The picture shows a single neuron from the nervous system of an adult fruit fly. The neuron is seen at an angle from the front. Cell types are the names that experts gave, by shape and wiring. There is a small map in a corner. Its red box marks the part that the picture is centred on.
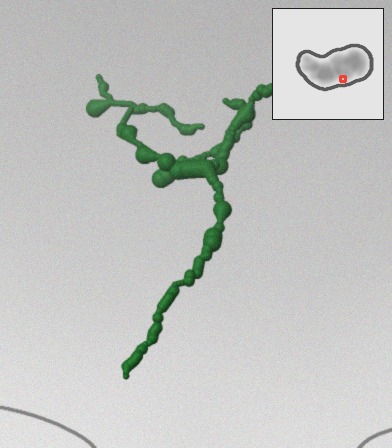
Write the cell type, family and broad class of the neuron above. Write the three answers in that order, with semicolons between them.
BM_vOcci_vPoOr; class mechanosensory; sensory neuron entering the brain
